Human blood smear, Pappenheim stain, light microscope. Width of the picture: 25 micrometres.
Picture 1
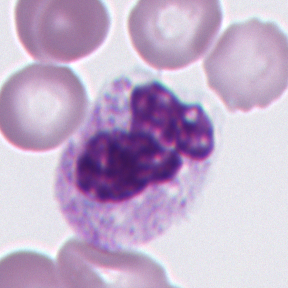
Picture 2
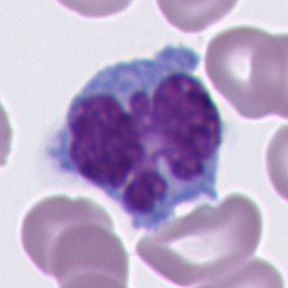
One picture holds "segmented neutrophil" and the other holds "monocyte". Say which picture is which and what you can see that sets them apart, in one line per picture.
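Picture 1 is a segmented neutrophil. Fine lilac-violet granules are scattered evenly through the cytoplasm.
Picture 2 is a monocyte. The cytoplasm shows no distinct coloured granules.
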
